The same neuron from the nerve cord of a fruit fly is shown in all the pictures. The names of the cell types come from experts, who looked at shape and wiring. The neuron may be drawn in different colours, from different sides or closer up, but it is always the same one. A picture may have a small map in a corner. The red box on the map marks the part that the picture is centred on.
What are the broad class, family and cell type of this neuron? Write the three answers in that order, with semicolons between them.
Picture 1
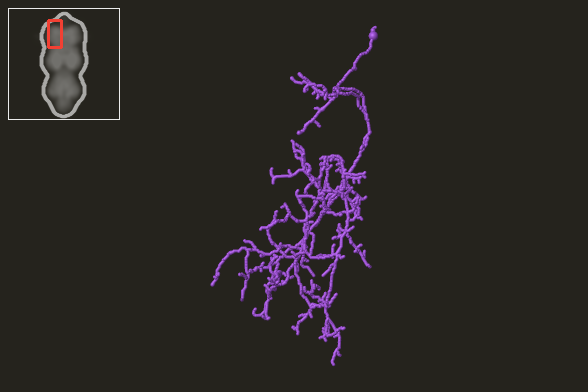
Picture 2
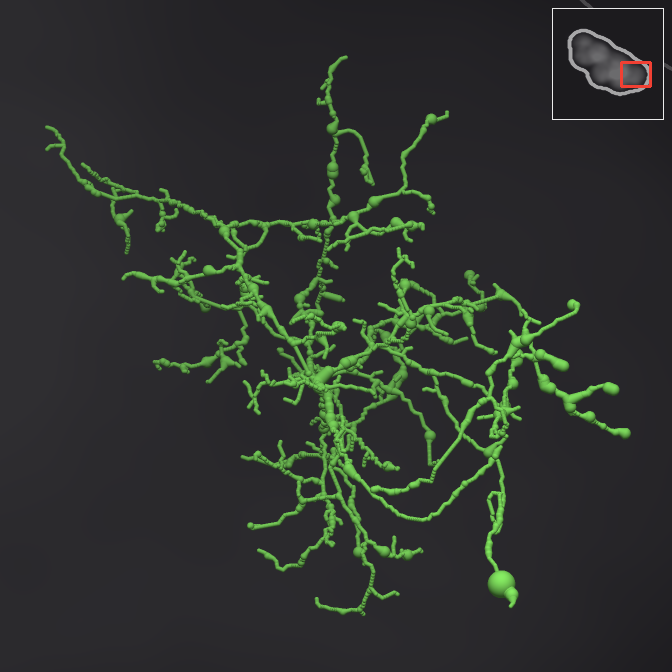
nerve-cord intrinsic neuron; hemilineage 16B; IN16B115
